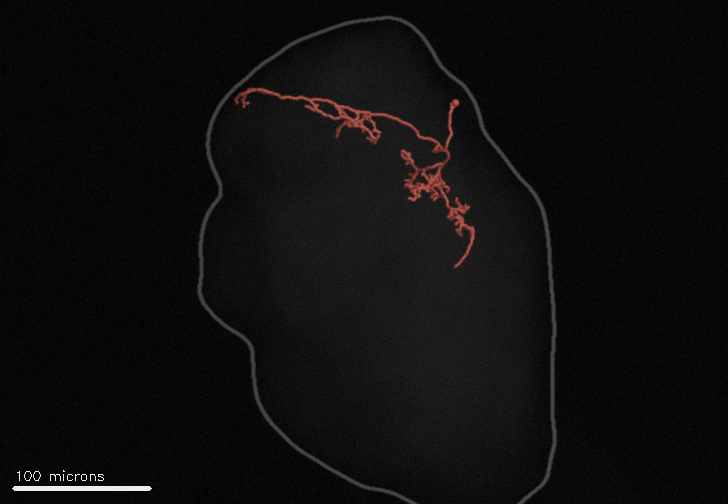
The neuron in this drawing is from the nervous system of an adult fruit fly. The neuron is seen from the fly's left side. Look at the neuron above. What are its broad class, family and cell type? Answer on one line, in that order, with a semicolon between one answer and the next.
central-brain intrinsic neuron; hemilineage DM3_dorso_lateral; SMP323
